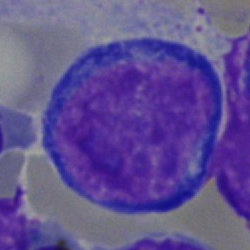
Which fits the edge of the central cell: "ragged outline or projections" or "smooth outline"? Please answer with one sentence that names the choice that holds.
This cell's outline is not rough but smooth.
